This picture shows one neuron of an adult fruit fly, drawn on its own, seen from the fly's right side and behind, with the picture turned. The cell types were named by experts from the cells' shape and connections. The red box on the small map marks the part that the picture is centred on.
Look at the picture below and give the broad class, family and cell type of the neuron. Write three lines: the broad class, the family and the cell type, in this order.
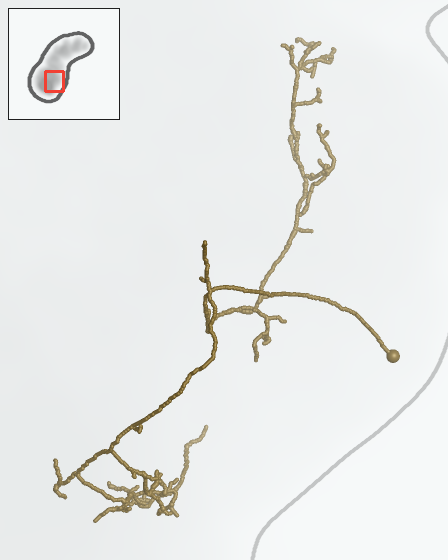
central-brain intrinsic neuron
hemilineage CLp1
LHPD5e1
